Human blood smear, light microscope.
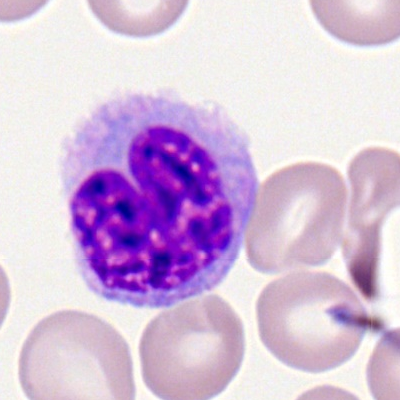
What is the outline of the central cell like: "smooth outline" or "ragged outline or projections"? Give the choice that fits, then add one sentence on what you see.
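Ragged outline or projections. The cell outline is roughly round with a faintly frayed, irregular edge.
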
